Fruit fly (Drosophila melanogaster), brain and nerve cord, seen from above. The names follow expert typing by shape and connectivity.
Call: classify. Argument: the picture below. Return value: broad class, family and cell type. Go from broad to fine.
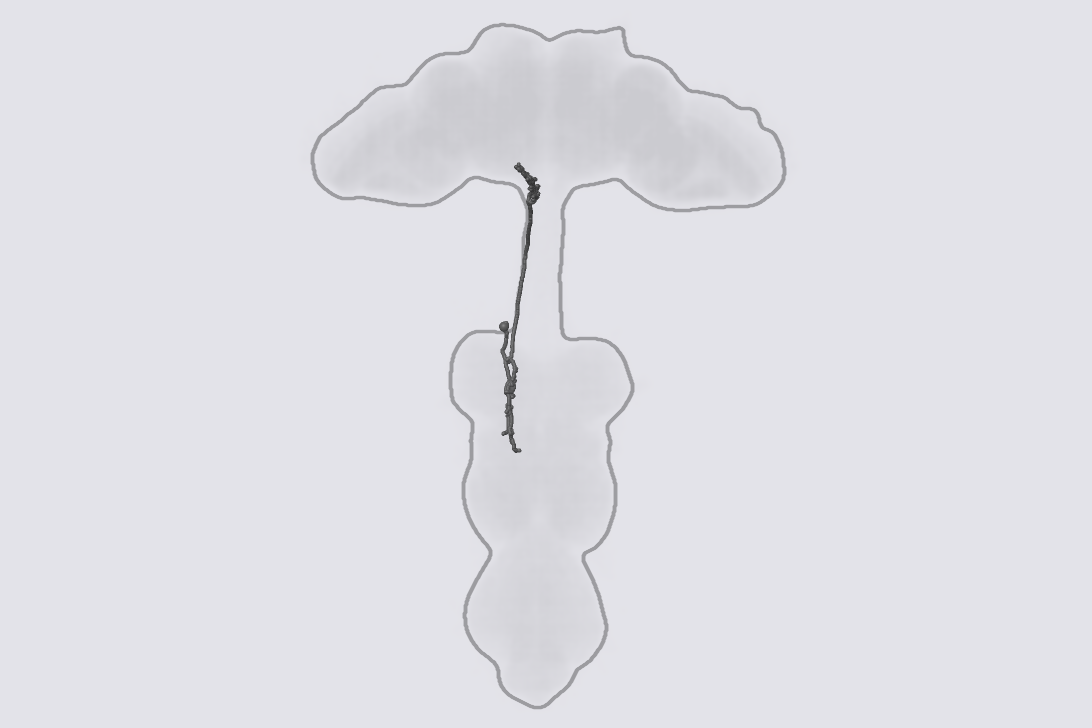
ascending neuron; hemilineage 16B; AN16B078_c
